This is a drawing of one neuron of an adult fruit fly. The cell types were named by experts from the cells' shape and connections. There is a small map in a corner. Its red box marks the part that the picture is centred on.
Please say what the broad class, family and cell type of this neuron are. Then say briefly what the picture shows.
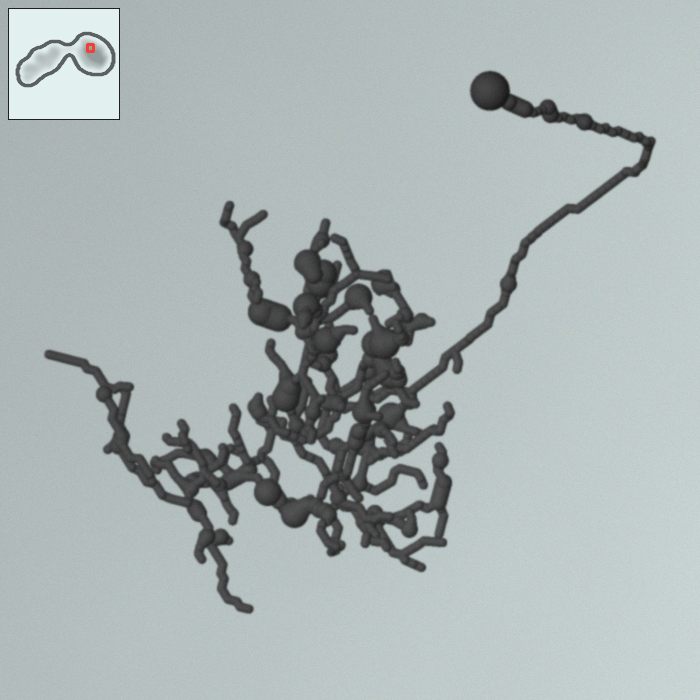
Its broad class is optic-lobe intrinsic neuron. Its family is Mi. Its cell type is Mi16. Dozens of branch ends can be seen. As drawn here it is about as wide as it is tall.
